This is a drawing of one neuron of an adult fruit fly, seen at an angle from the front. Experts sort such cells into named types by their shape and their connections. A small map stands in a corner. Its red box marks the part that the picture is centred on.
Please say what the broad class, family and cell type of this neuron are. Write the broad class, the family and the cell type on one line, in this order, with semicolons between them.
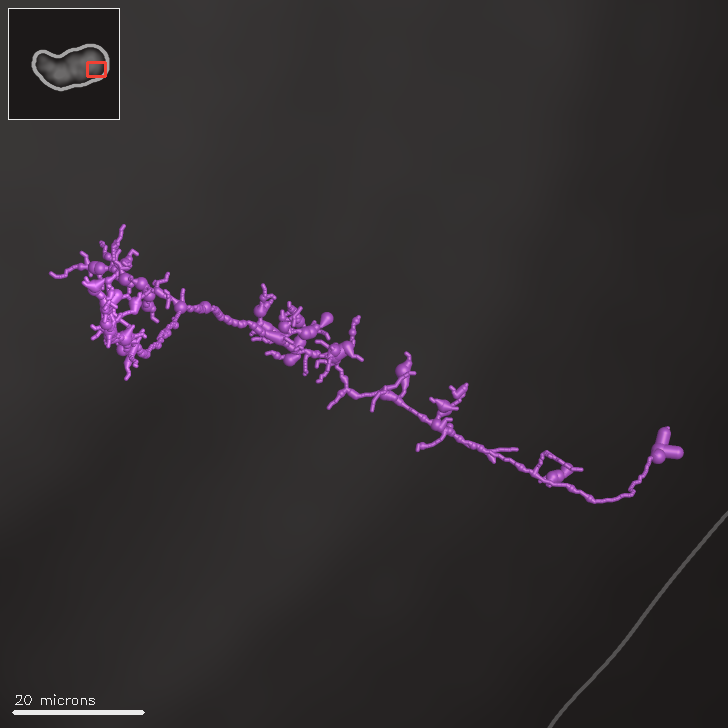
optic-lobe intrinsic neuron; TmY; TmY5a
